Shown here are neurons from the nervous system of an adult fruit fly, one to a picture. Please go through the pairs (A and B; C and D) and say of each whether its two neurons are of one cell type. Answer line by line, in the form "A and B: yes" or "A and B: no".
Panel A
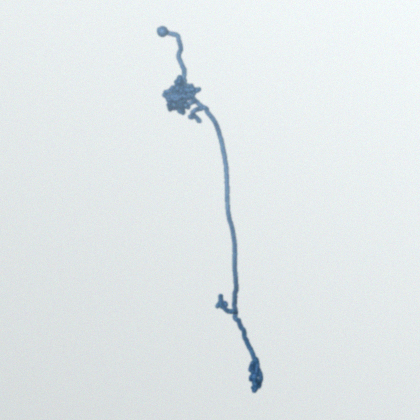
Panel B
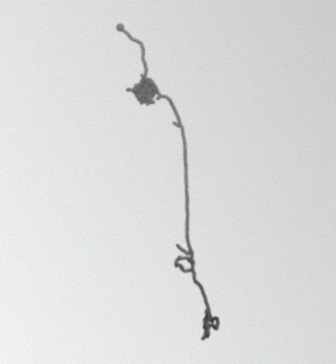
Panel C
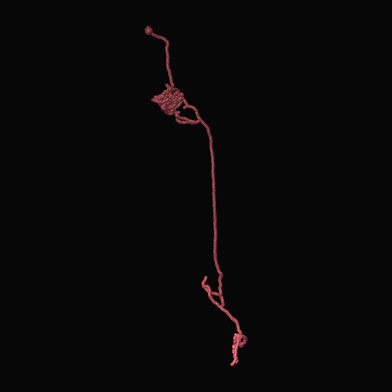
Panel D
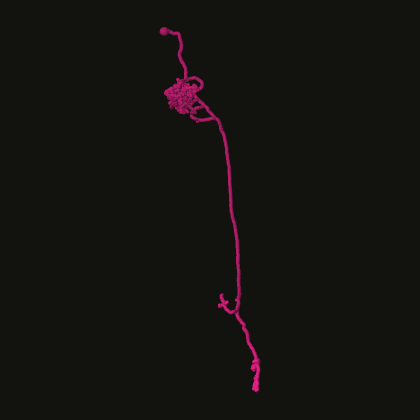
A and B: yes
C and D: yes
